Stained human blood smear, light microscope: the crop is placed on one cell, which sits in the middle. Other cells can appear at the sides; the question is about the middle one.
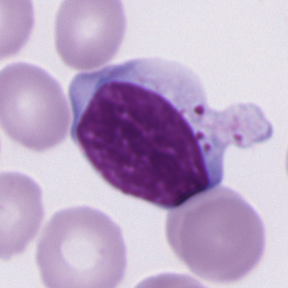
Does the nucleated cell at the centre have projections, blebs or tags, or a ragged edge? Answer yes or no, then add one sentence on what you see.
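Yes. The cell outline is irregular rather than smoothly round.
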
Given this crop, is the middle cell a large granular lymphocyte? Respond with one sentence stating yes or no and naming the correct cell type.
Yes, what sits in the middle of the crop is a large granular lymphocyte.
